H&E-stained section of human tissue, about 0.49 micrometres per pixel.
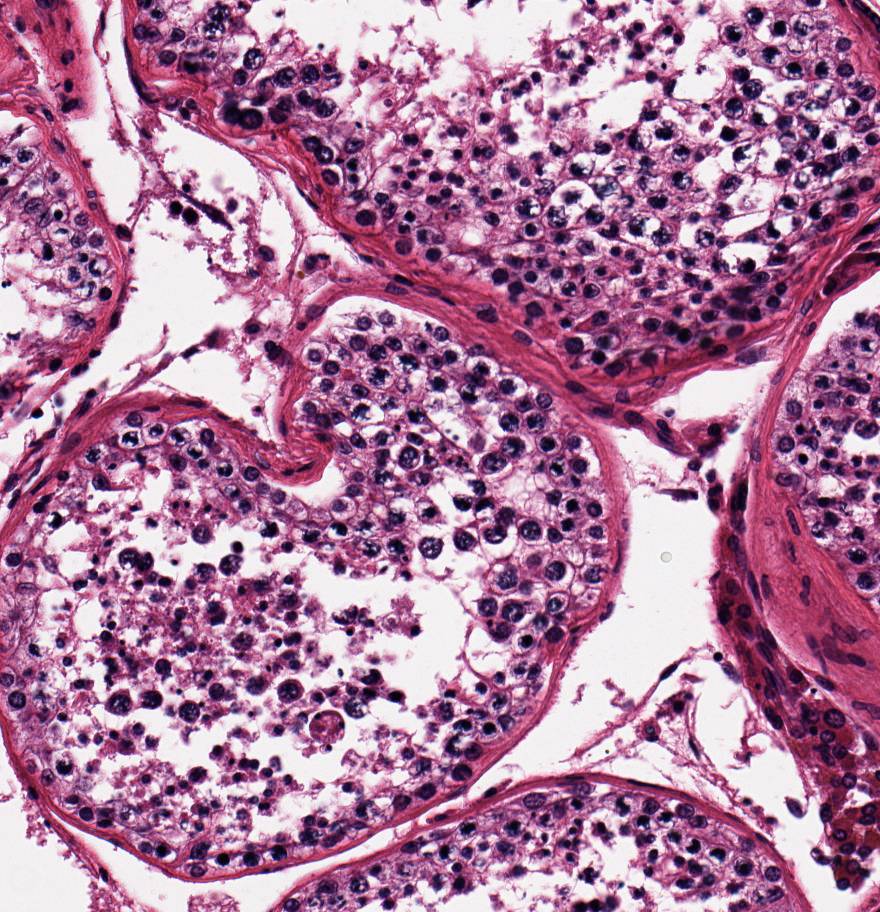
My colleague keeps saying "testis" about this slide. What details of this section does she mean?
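This is testis, and the tubules fit it: many layers of rounded cells fill them, rather than a single lining layer.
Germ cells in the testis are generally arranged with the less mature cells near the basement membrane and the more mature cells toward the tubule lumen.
These many layers agree with that arrangement. Many cells inside the tubules have large round nuclei with coarse, dark, clumped chromatin. Small, dark, round nuclei are most numerous toward the centre of the lower-left tubule. The cytoplasm of the cells within the tubules is pale and wispy.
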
